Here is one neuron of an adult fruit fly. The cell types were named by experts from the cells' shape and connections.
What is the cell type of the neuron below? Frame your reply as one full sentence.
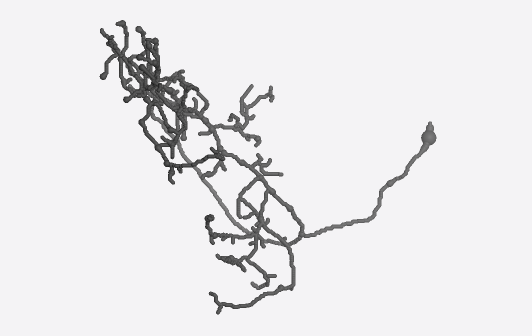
So far as cell type goes, this neuron is SLP036.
